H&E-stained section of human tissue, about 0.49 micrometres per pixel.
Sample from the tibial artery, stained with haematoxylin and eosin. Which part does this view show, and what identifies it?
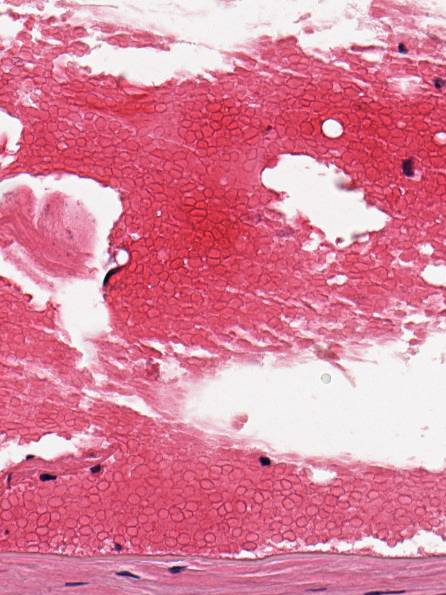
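What fills this field is blood in a vessel or clot. A dense sheet of closely packed red blood cells occupies most of it, and the few nucleated cells show only as small dark nuclei scattered through the red cell mass.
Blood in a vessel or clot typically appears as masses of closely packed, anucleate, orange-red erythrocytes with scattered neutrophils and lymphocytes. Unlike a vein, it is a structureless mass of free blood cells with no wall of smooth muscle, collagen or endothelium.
Along the bottom edge runs a thin band of pale pink fibrous tissue whose elongated nuclei lie horizontally. No epithelium or glands appear anywhere.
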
